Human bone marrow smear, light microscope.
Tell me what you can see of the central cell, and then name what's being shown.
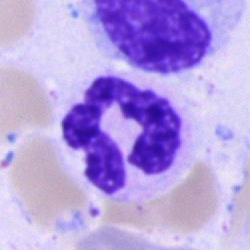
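Start with the outline, which is roughly round. Now look at the lobed nucleus and see how it curves around a pale central space of cytoplasm. Its chromatin is dark purple and coarsely clumped. The cytoplasm itself is a pale lilac-pink. What you are looking at is a segmented neutrophil.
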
